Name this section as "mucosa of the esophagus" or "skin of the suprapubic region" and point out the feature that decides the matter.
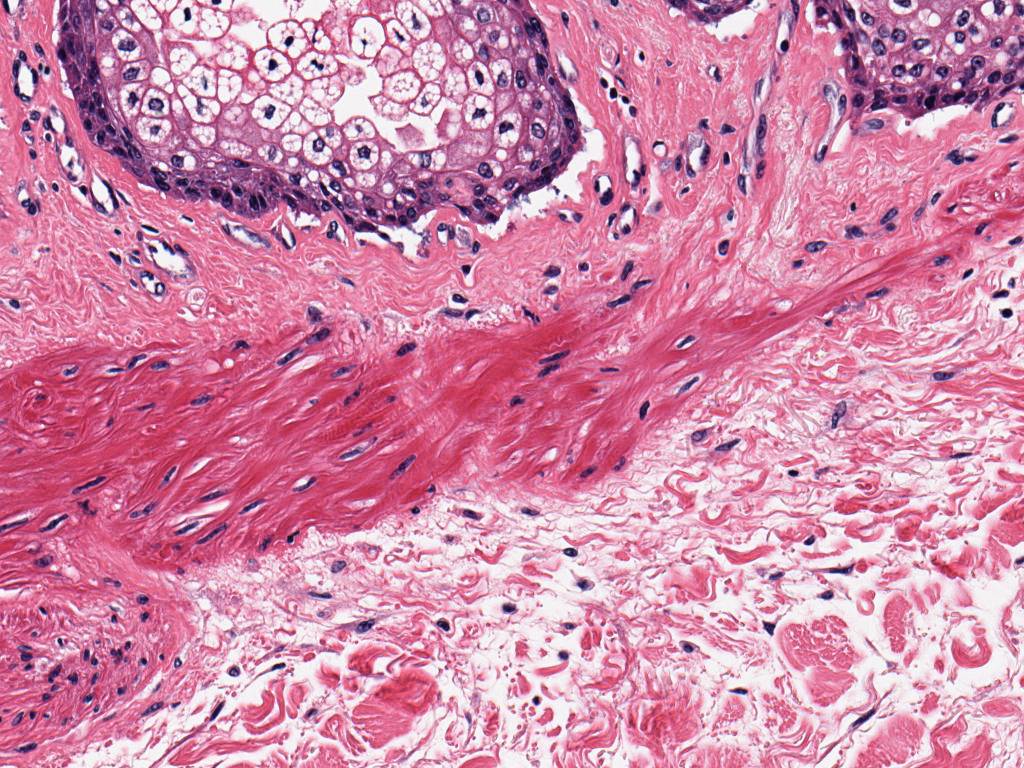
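Skin of the suprapubic region, then. At top left sits a sebaceous lobule: pale, finely bubbly cytoplasm around central round dark nuclei, rimmed by small dark basaloid cells with scant cytoplasm. Diagonally, lower left to upper right: smooth muscle, nuclei elongated, blunt-ended, parallel to fibres.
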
